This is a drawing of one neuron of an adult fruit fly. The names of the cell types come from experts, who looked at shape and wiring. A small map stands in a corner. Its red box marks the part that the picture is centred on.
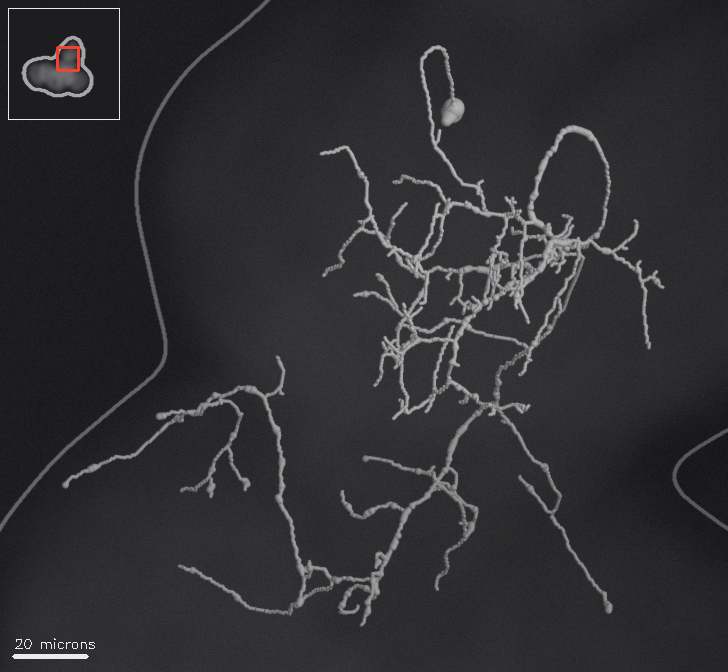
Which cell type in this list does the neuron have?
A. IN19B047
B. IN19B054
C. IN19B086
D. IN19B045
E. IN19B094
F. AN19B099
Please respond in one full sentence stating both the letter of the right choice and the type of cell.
Under cell type, the neuron is listed as IN19B047, option A.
